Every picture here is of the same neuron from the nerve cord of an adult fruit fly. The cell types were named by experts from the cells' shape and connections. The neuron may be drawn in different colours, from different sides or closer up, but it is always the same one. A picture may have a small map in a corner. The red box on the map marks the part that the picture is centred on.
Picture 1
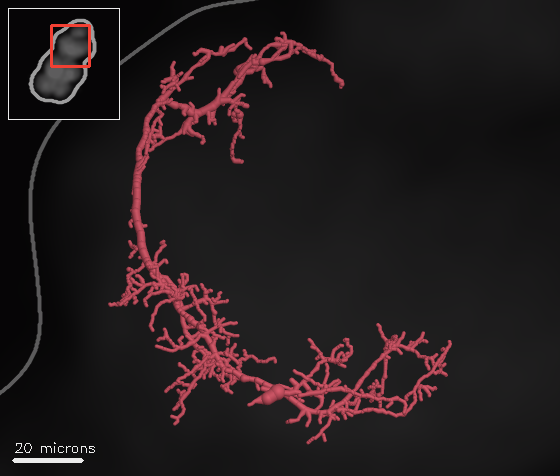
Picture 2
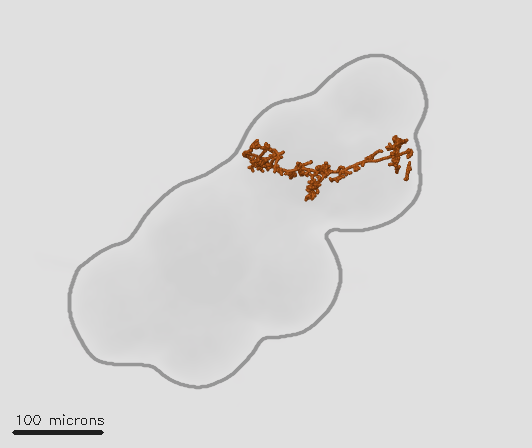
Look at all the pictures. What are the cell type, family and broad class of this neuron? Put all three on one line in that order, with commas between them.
IN11A046, hemilineage 11A, nerve-cord intrinsic neuron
